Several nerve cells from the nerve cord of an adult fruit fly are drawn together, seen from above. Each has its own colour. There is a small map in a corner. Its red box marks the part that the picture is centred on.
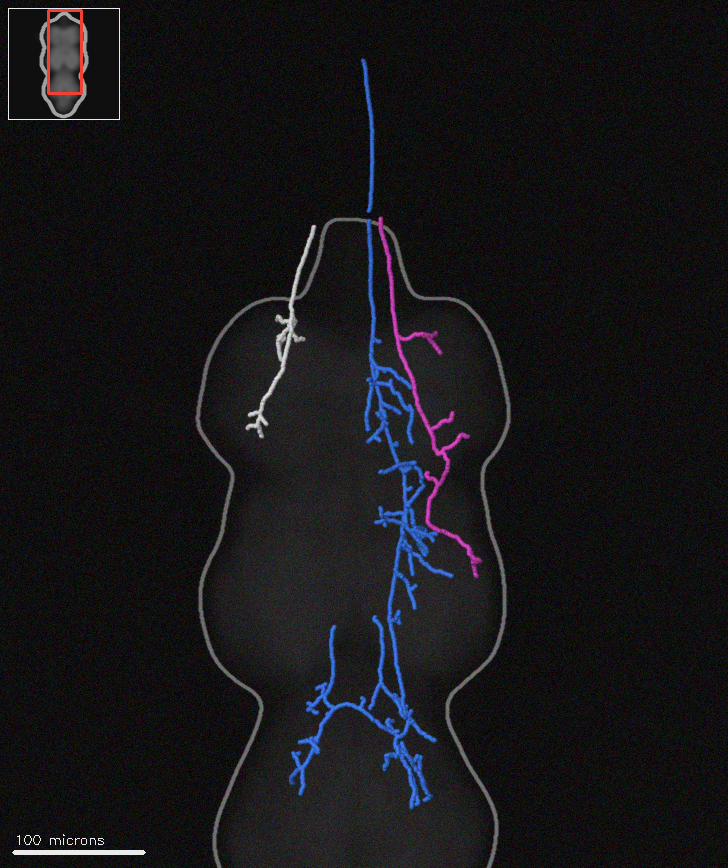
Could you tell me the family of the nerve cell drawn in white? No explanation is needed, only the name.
DNge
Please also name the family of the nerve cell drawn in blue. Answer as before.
hemilineage PSp3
